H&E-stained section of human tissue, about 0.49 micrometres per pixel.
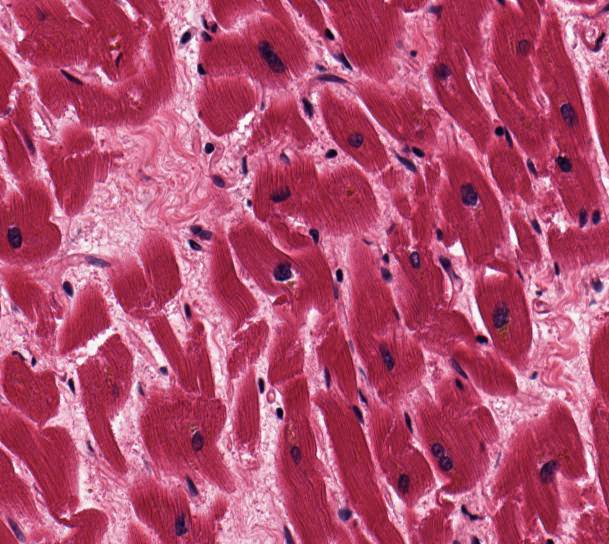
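Left ventricle of the heart. Muscle fibres across the field are cut into short oblique segments, separated by pale interstitial tissue. A few fibres hold small yellow-brown granules beside their nuclei. Small, dark, spindle-shaped nuclei are sparsely scattered in the stroma between fibres. No fat cells are present.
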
